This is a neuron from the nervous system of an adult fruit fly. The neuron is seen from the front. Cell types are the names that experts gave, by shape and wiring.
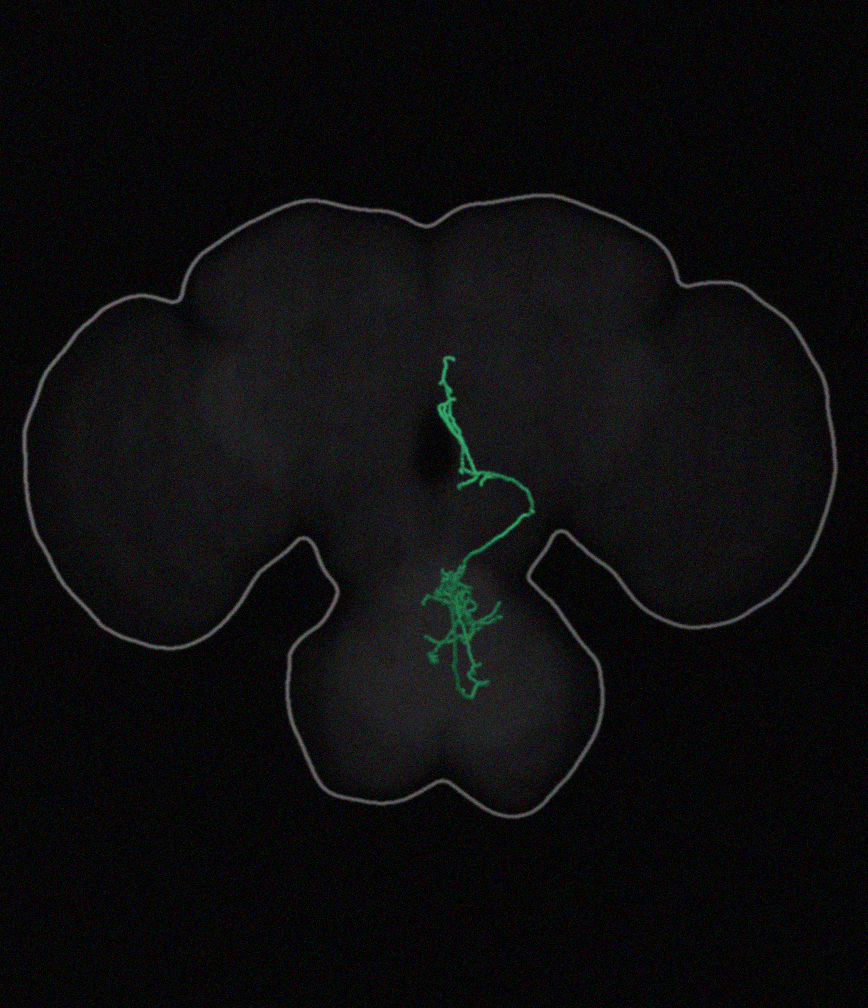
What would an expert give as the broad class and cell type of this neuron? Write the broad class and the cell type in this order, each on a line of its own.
ascending neuron
ANXXX380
